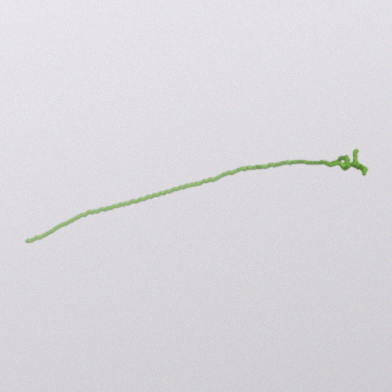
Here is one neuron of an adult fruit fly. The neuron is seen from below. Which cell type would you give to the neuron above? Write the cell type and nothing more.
SNxx03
